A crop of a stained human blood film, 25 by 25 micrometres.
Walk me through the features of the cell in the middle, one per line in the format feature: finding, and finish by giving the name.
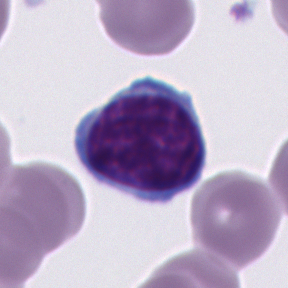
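Outline: slightly angular, you'll notice, not smoothly round
Cell size: about 11 micrometres across
Nucleus: roundish, with no lobes or indentation
Nucleus size: about 10 by 8 micrometres
Nuclear share: about 80% of the cell's area
Chromatin: dark purple and coarsely clumped
Vacuoles: none to be seen in the cytoplasm
Name: typical lymphocyte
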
